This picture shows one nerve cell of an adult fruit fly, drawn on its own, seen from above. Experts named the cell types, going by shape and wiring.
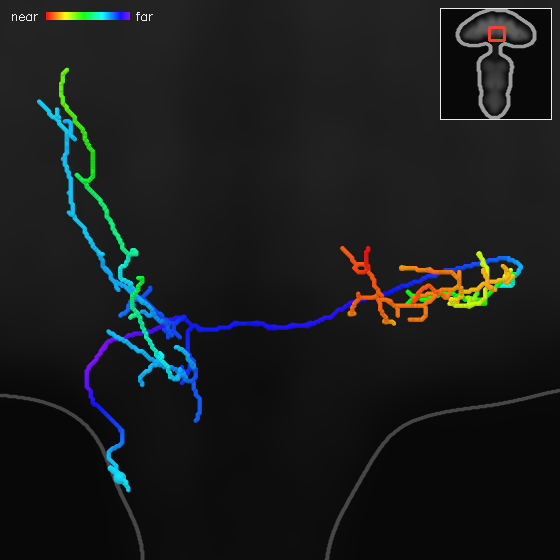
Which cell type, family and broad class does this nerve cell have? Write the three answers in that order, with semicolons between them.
GNG339; hemilineage LB19; central-brain intrinsic neuron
